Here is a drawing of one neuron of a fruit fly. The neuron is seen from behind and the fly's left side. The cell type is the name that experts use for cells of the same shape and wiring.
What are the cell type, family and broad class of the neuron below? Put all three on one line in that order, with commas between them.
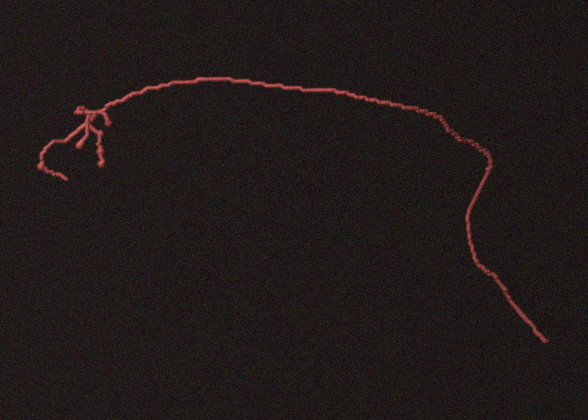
ORN_DA2, class olfactory, sensory neuron entering the brain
